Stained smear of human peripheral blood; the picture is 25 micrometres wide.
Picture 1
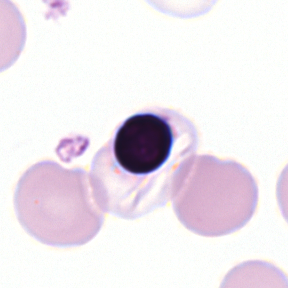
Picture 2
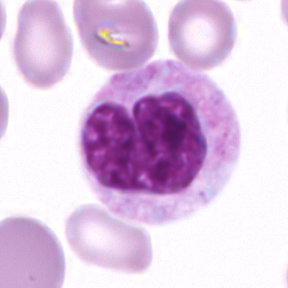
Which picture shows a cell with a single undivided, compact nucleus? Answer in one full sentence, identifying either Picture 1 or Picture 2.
It is the cell in picture 1 whose nucleus is one compact round, oval or kidney-shaped mass.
